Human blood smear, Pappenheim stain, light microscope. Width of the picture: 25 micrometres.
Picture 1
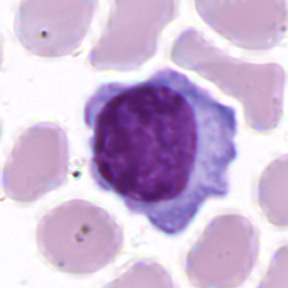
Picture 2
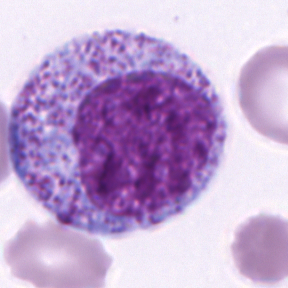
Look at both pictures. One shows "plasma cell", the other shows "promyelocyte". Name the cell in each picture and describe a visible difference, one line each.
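Picture 1 shows a plasma cell: Small blunt projections stick out from the cytoplasm along the right and lower borders.
Picture 2 shows a promyelocyte: The cell has a round, smooth outline.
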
